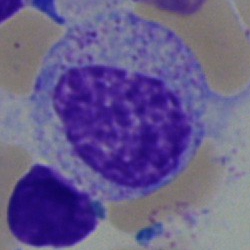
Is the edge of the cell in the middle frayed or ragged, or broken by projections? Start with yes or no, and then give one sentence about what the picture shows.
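No. The cell has a round, smooth outline.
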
